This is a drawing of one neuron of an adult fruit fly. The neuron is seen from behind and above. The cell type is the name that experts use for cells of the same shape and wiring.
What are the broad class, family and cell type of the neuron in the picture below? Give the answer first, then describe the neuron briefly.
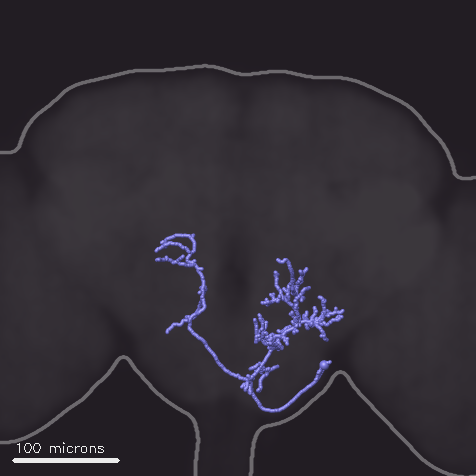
It is a central-brain intrinsic neuron. Its family is hemilineage LB3. The cell type is PS347_a. From left to right in the picture it spans about 180 microns. In this view it is about as wide as it is tall.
